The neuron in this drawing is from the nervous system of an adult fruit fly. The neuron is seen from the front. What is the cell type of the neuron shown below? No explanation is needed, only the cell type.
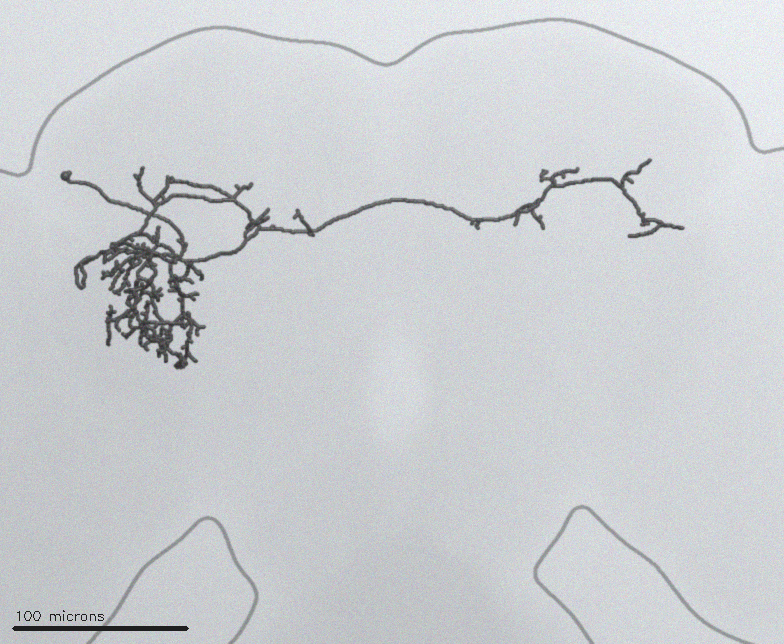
CB1911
